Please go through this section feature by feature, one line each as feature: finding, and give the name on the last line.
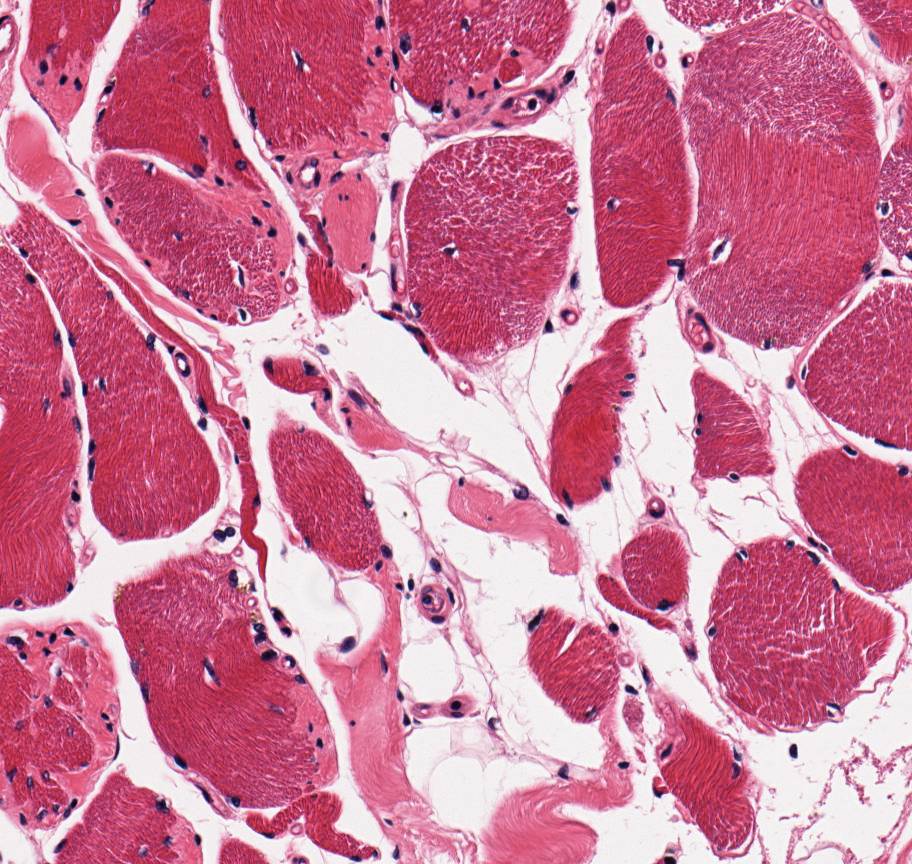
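Size: varies a lot, small fibres centre, big ones right and top
Nuclei: mostly dark, flattened, tucked at fibre edges
Cytoplasm: deep pink-red, finely stippled and fibrillar
Gaps: wide and pale, wispy connective tissue, scattered spindle-shaped nuclei
Name: skeletal muscle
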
